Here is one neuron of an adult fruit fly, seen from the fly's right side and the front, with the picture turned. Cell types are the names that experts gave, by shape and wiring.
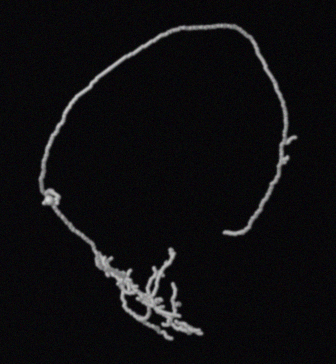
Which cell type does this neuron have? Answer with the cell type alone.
WED040_b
